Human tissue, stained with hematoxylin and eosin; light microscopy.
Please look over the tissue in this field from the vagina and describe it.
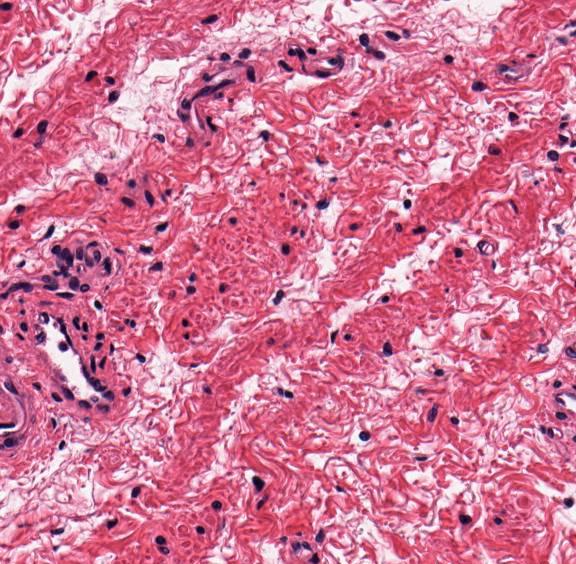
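In this field the collagen bundles follow a wavy rather than straight course. A small vessel lies at the left edge, below the middle; its lumen is a narrow slit lined by flattened endothelial nuclei. No epithelium appears anywhere in the field, and no adipocytes are present either.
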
